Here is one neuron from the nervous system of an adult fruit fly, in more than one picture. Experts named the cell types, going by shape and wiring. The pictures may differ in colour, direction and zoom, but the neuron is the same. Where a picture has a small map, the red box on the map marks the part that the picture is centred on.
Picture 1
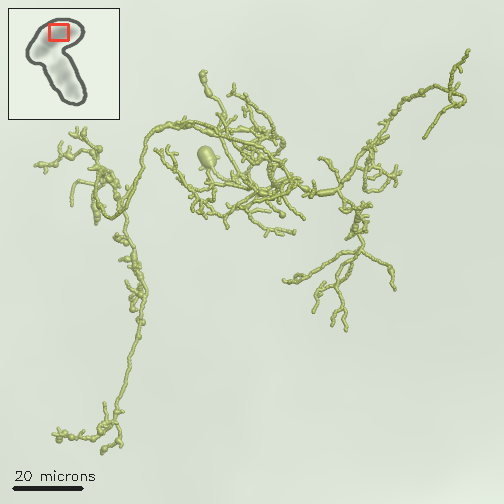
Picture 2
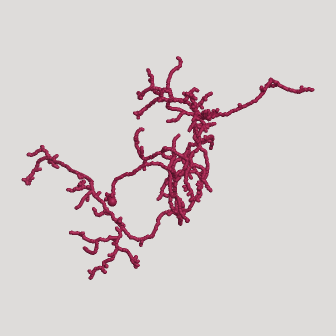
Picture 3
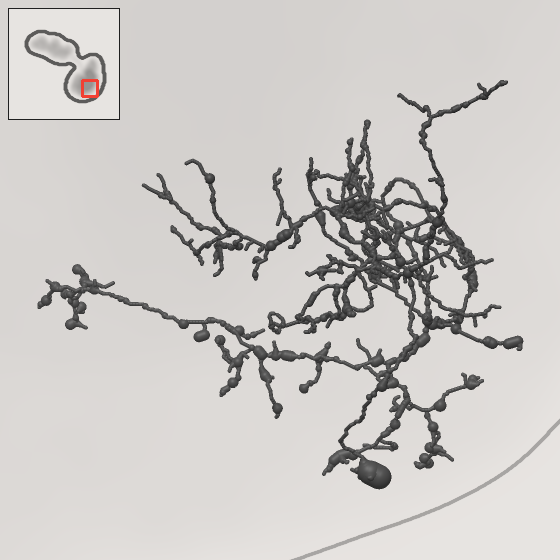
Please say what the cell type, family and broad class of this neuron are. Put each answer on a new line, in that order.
SMP132
hemilineage SMPad3
central-brain intrinsic neuron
